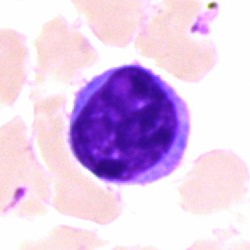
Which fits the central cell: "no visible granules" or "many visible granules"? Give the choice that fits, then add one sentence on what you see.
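No visible granules. No granules are visible in the cytoplasm.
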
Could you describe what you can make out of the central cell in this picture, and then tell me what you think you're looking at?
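Roughly round in outline, the cell is mostly taken up by its nucleus, which leaves only a thin blue rim of cytoplasm. The chromatin is dark purple and clumped, with paler patches between the dense areas. It is a lymphocyte.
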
